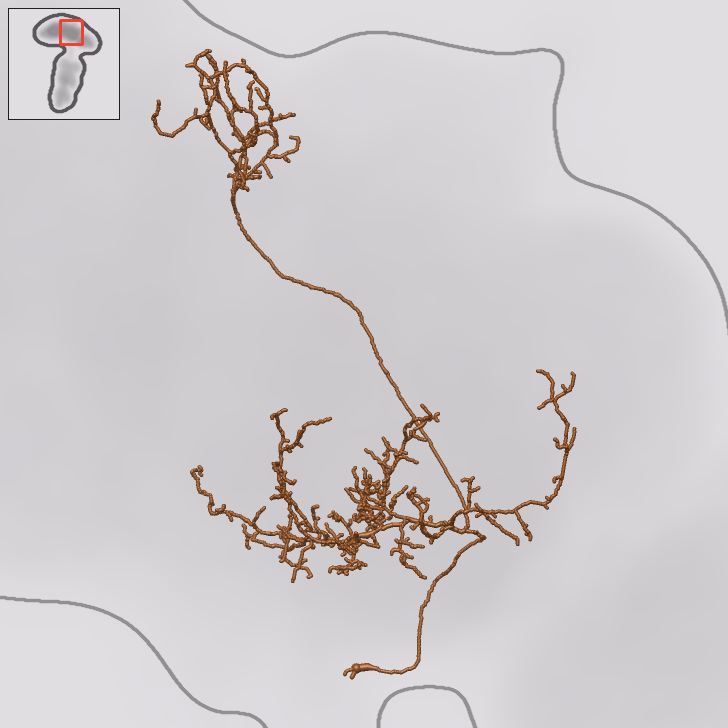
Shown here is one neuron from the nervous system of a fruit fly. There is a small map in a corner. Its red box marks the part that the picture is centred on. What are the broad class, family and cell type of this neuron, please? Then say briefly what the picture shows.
Its broad class is central-brain intrinsic neuron. Its family is hemilineage VLPl&p1_posterior. Its cell type is PLP162. It is in the brain and does not reach the nerve cord. Its cell body lies at the bottom of the picture. The picture shows dozens of branch ends.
